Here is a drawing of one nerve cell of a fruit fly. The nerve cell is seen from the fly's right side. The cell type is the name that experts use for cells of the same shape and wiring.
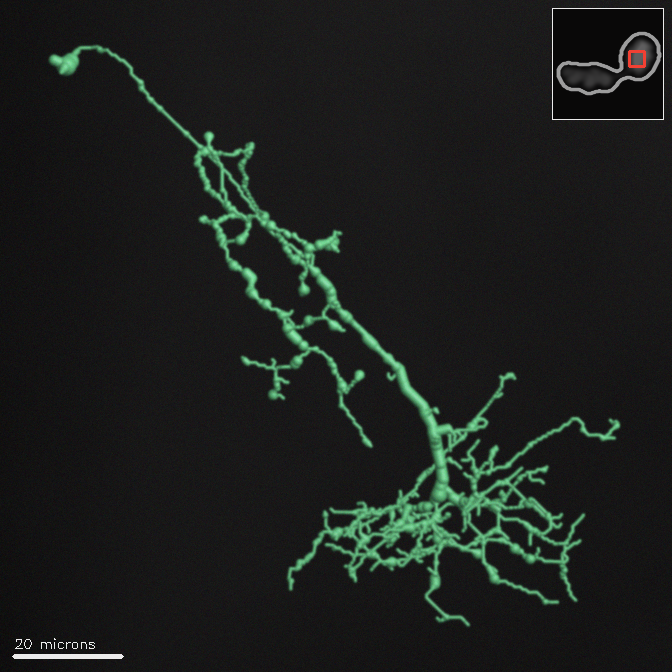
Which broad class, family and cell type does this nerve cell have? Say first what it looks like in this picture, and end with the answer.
From top to bottom in the picture it spans about 110 microns. The picture shows dozens of branch ends. Its broad class is central-brain intrinsic neuron. The family is hemilineage DM6_ventral. The cell type is CB2501.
